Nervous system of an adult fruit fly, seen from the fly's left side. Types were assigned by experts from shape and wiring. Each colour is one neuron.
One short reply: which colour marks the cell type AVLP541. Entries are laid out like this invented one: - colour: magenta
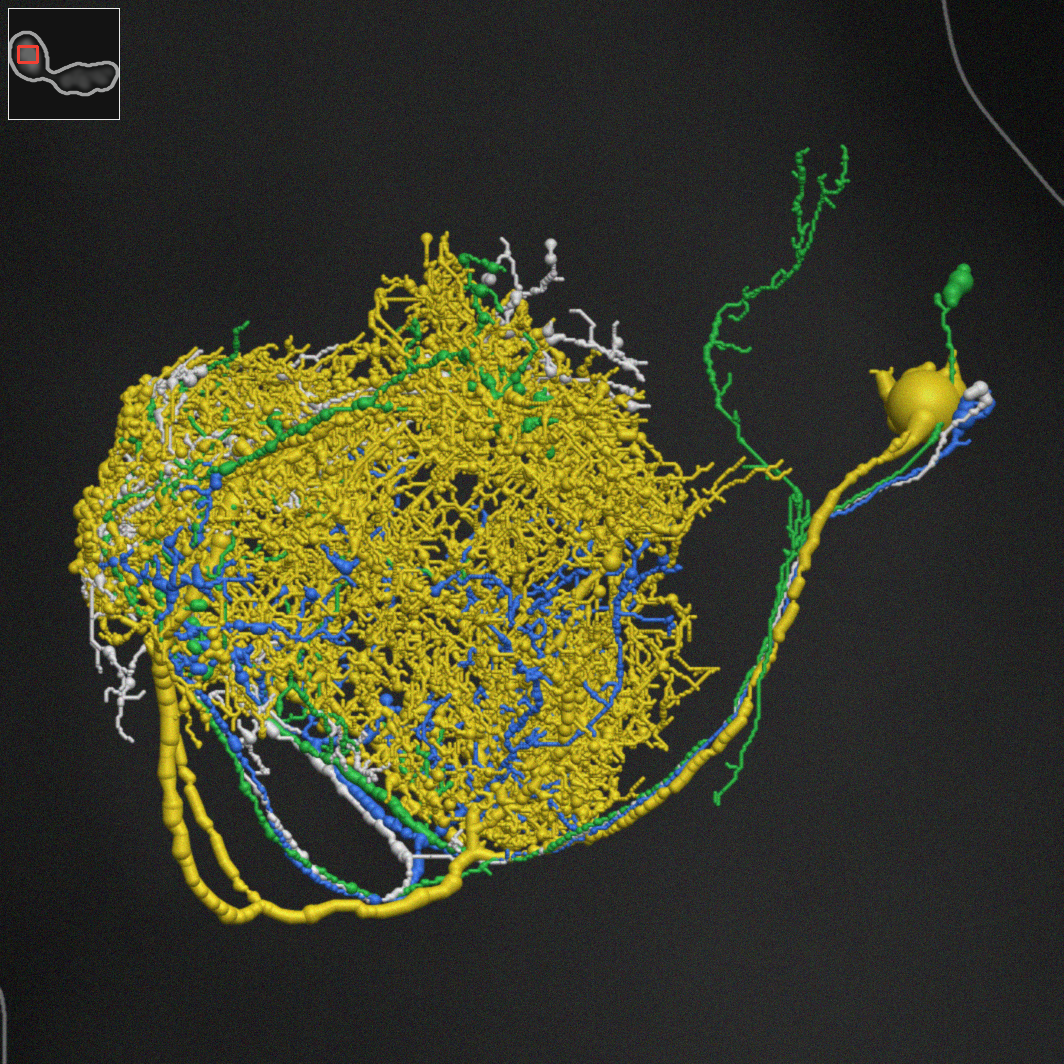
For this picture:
- colour: green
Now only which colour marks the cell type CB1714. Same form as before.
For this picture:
- colour: white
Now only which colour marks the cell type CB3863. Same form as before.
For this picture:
- colour: blue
